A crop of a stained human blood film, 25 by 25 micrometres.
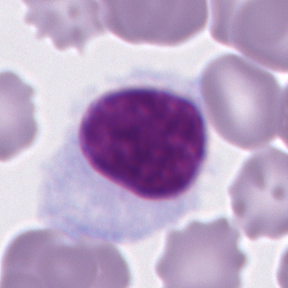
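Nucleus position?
Off-centre, towards the upper right.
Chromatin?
Dark purple, condensed, in coarse clumps with small paler patches between.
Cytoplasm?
Plentiful, very pale greyish-blue, broadest on the lower left side of the nucleus.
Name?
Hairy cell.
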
